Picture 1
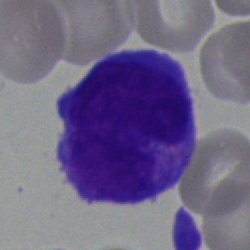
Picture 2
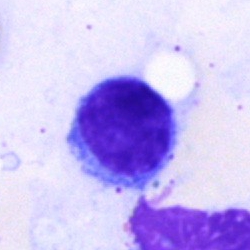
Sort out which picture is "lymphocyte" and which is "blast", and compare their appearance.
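The blast appears in picture 1 and the lymphocyte in picture 2. Item one, the outline: both are roughly round, the blast with a slightly irregular, bumpy margin and small knob-like bulges on its left edge, the lymphocyte with a slightly ragged cytoplasmic edge at the lower left. Item two, the chromatin: finely textured in the blast rather than clumped into coarse blocks, densely stained dark purple in the lymphocyte.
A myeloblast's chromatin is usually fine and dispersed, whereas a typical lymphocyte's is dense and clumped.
Item three, the lymphocyte's layout: its nucleus sits off-centre toward the upper right, leaving most of the cytoplasm at the lower left as a scant blue rim with no granules visible.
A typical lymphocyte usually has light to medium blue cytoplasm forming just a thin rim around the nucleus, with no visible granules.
Item four, vacuoles: none are visible in the blast. Last, a small dark purple fragment lies below and to the right of the blast, at the bottom edge of the picture.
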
